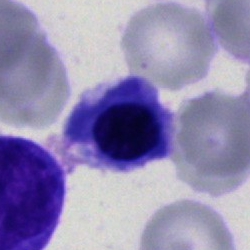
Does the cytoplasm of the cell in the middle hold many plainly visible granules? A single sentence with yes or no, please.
No, this cell has a cytoplasm without visible granules.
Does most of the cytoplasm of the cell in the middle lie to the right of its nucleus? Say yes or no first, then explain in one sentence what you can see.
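No. The cytoplasm is deep blue and forms a wider band on the left side of the nucleus.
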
